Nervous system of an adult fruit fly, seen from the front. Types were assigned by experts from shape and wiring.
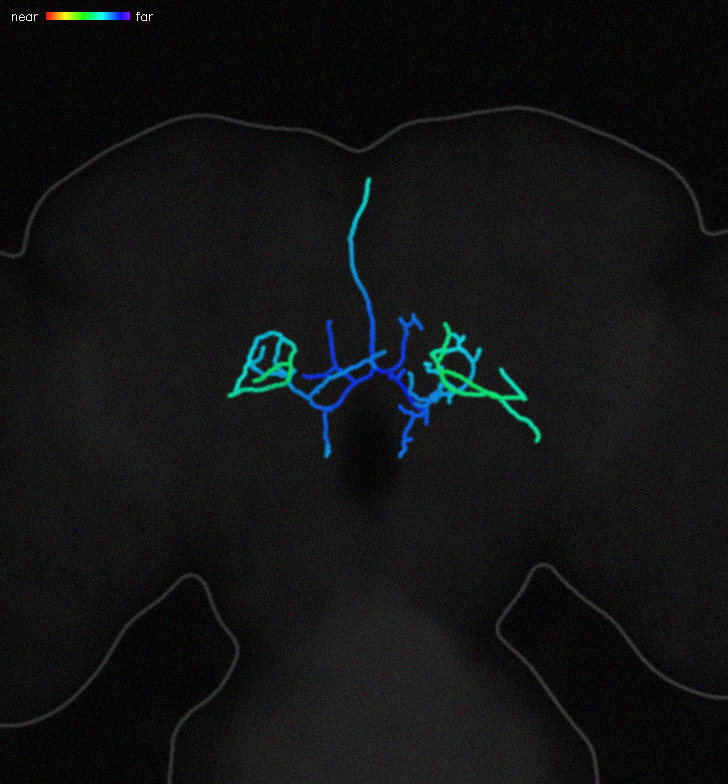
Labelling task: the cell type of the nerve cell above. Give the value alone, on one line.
OCG02b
